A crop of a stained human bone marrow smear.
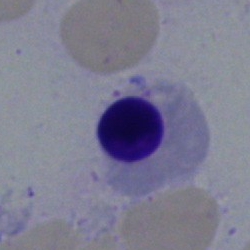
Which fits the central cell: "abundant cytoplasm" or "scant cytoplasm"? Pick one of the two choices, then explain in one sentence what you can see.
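Abundant cytoplasm. The cytoplasm is abundant and covers more area than the nucleus.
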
